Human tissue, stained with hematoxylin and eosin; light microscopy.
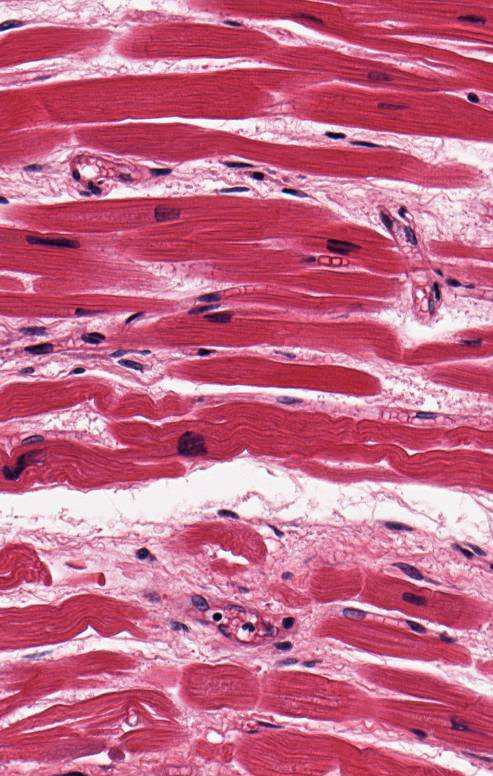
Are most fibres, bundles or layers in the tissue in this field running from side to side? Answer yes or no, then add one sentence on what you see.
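Yes. Eosinophilic muscle fibres run roughly horizontally across the whole field.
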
